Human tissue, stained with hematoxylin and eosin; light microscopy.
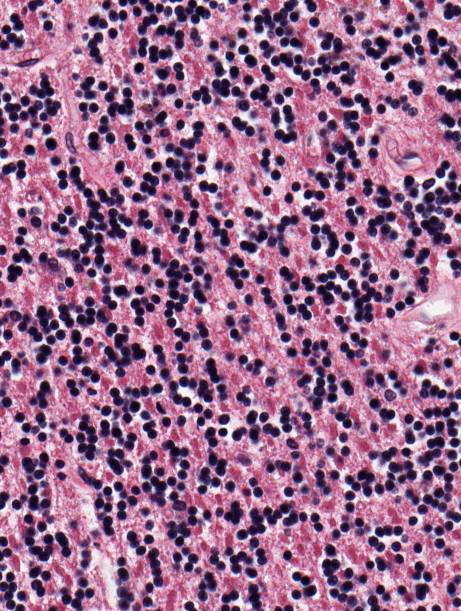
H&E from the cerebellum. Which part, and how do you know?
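Shown here is the granular layer. Its nuclei are small, round, uniform and darkly stained, and most cells have little or no cytoplasm visible around them.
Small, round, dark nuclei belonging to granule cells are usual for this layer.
Pink, finely fibrillary material lies between the nuclei. Near the upper right lies a small vessel with a pink wall.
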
